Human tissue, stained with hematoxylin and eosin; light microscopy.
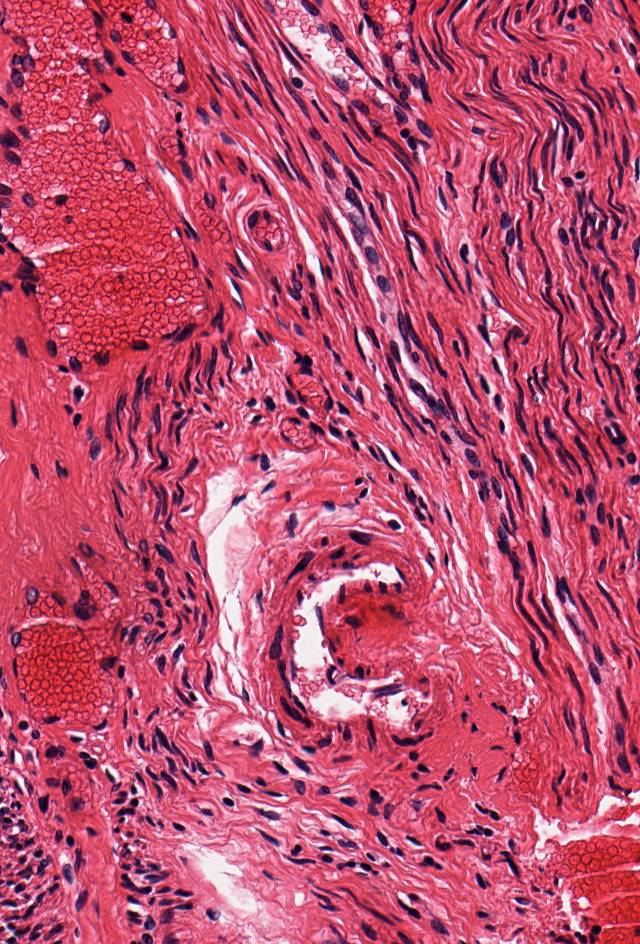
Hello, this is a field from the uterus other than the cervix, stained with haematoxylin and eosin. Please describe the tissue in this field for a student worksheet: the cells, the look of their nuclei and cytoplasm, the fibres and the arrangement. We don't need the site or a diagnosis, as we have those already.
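Eosinophilic fibrous tissue with many elongated, spindle-shaped dark nuclei forms most of the field. Toward the upper right, its fibres run in parallel, markedly wavy bundles. At the centre, spindle cells form concentric layers around a small vessel whose lumen holds pink material.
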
